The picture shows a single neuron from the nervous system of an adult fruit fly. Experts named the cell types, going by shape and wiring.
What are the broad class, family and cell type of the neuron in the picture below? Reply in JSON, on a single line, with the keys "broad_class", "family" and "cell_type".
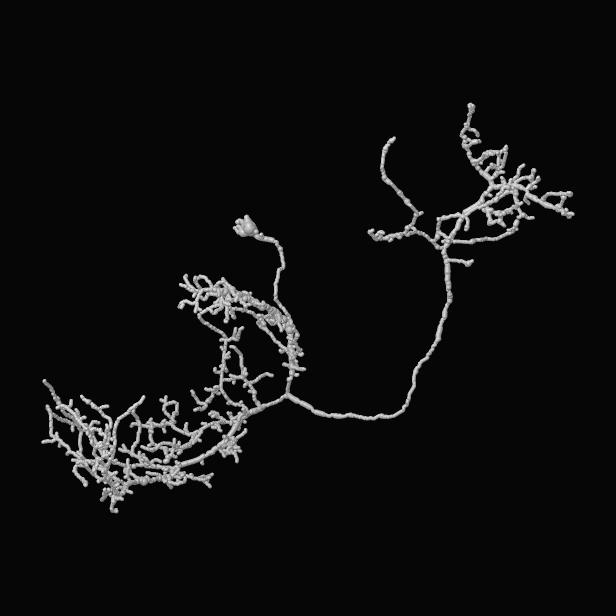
{"broad_class": "nerve-cord intrinsic neuron", "family": "hemilineage 03A", "cell_type": "IN03A009"}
